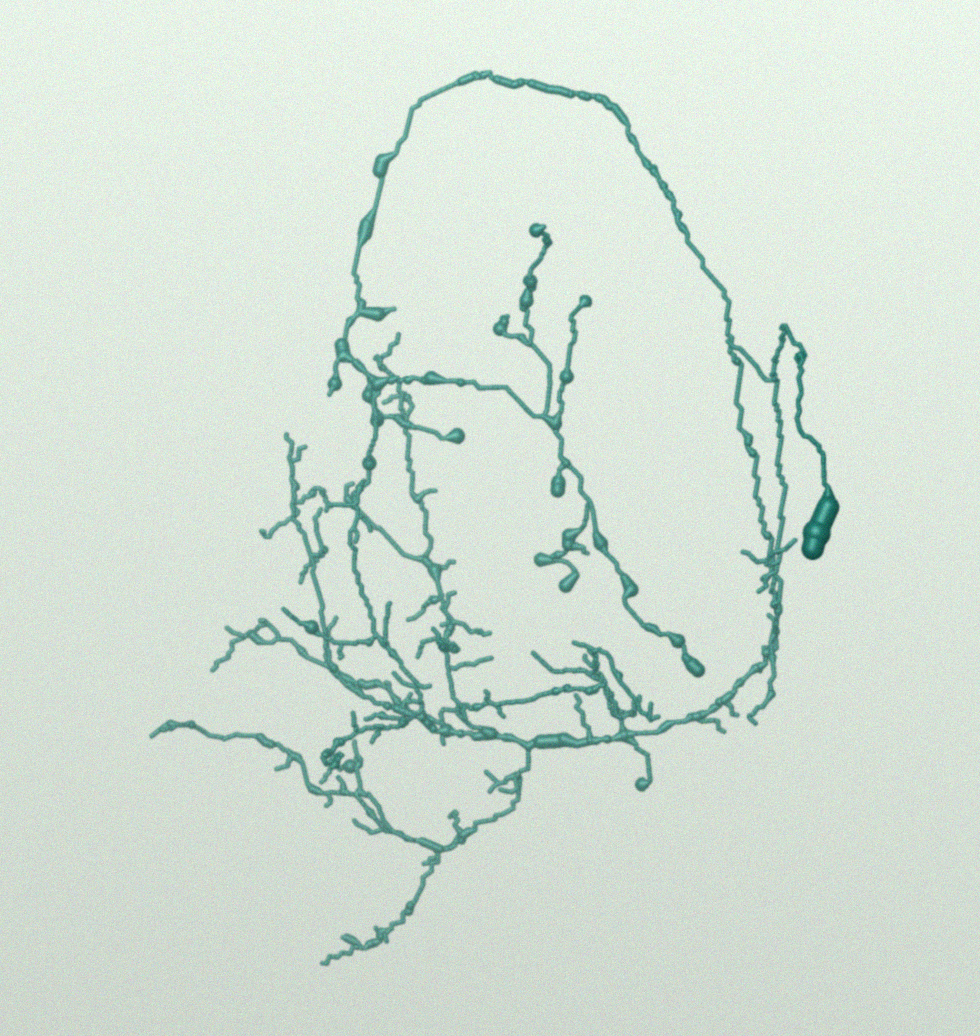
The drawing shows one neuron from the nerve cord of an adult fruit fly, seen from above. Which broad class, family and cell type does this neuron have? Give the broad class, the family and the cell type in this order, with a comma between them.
nerve-cord intrinsic neuron, hemilineage 09A, IN09A088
